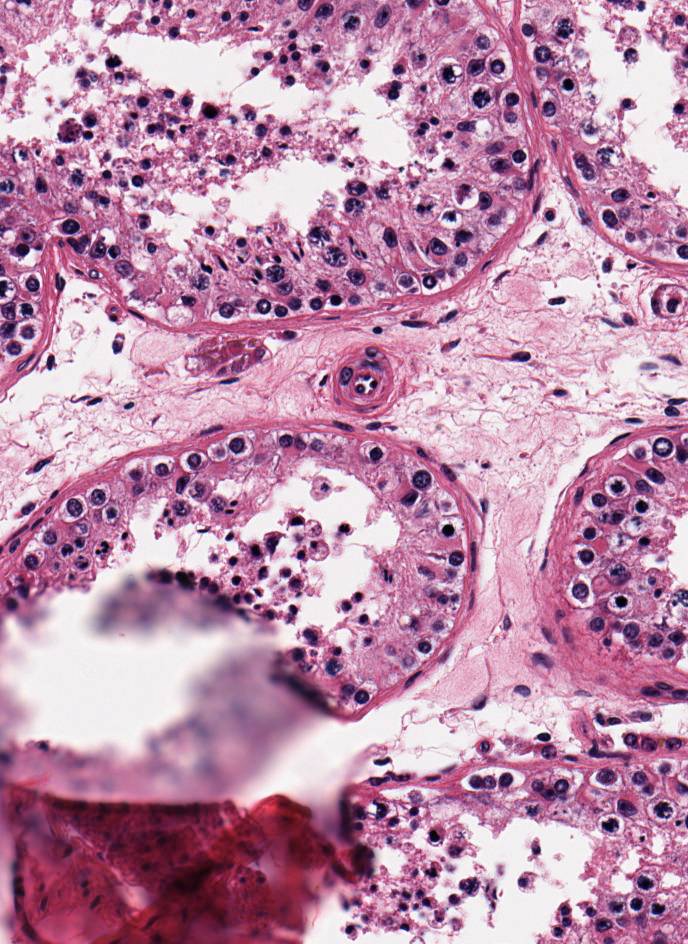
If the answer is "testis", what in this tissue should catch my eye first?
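This tissue is testis. Rounded tubular profiles in cross and oblique section fill the field at the top, lower centre, right edge and bottom right, separated by interstitial tissue.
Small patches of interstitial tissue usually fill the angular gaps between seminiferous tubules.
Each tubule has a thin pink fibrous wall with flattened, elongated nuclei.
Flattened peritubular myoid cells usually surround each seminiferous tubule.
A stratified epithelium several cell layers thick, of rounded cells with round nuclei, lines each tubule; toward the lumen, especially in the upper tubule, lie many small cells with small, dense, dark nuclei.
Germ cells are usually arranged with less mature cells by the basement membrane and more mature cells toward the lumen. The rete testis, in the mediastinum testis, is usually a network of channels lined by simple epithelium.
These several-layered linings are unlike that.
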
